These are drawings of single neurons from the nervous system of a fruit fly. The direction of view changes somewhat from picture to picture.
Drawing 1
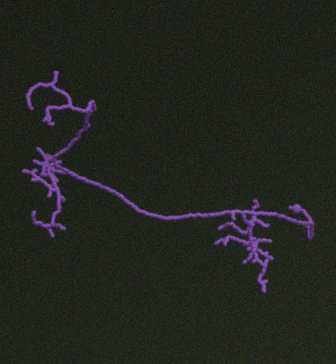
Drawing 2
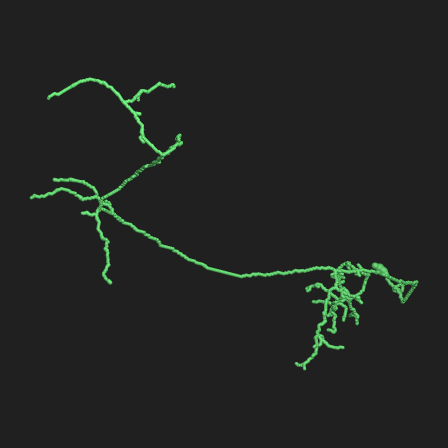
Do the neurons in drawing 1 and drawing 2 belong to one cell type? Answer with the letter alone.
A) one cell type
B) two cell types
A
